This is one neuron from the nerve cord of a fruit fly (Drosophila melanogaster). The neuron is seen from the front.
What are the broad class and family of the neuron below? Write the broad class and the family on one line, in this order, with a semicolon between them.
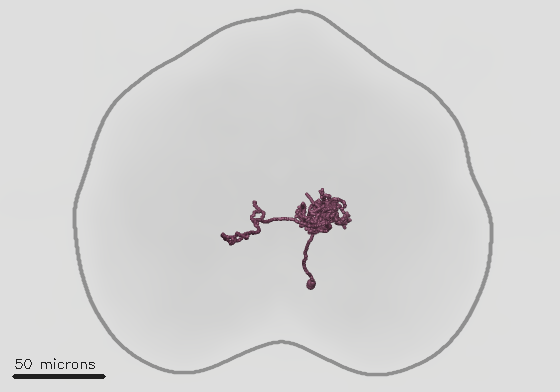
nerve-cord intrinsic neuron; hemilineage 10B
